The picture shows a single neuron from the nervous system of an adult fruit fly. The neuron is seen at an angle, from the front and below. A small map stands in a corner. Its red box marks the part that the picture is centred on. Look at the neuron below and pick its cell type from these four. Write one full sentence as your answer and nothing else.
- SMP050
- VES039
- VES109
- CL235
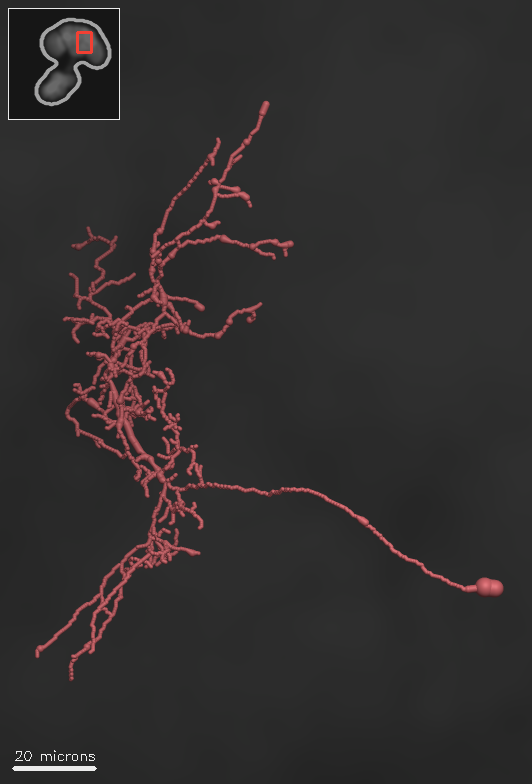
For this neuron, the cell type is VES109.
